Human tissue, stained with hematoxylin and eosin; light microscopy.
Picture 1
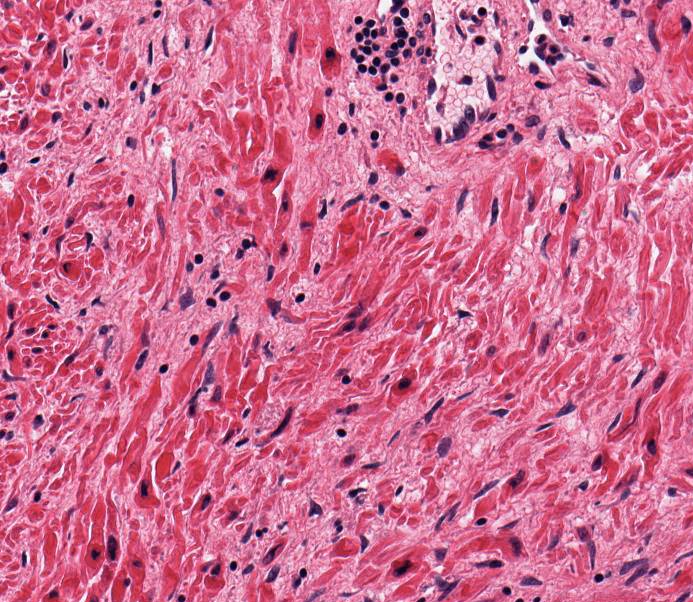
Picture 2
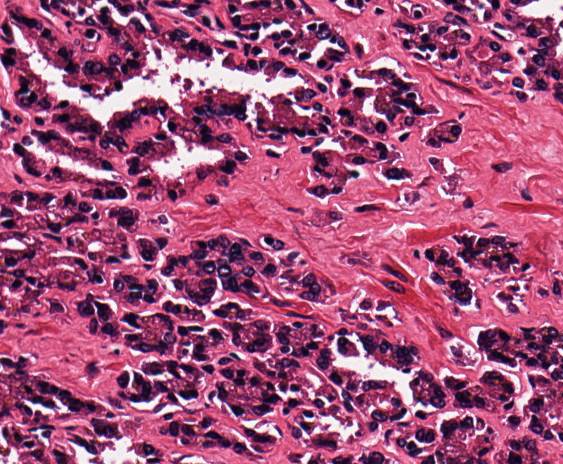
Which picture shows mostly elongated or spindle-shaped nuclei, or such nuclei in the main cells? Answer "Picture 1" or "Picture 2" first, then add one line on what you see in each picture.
Picture 1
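What picture 1 shows: The nuclei of the elongated cells are slender and dark-staining, without prominent nucleoli.
What picture 2 shows: The nuclei of the cells in the nests are round and dark-staining.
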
